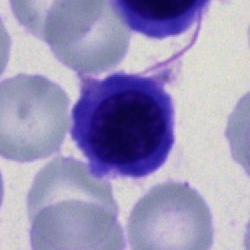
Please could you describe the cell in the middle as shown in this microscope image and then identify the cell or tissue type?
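Starting at the edge, the lower border shows small irregular bulges of cytoplasm. Next, the cytoplasm forms a narrow rim stained deep blue. Neither granules nor vacuoles are seen in it. Last, the name: erythroblast.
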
